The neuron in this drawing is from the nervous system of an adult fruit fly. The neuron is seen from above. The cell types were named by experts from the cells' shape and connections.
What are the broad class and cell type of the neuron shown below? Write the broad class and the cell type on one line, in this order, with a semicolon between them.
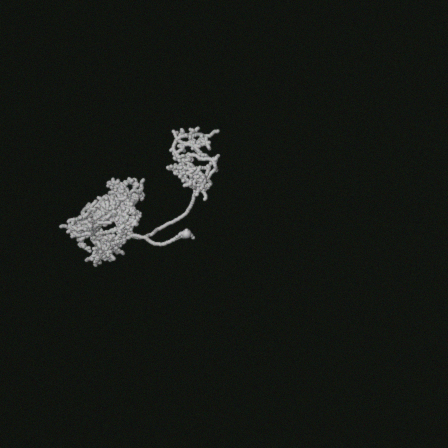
central-brain intrinsic neuron; SMP550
